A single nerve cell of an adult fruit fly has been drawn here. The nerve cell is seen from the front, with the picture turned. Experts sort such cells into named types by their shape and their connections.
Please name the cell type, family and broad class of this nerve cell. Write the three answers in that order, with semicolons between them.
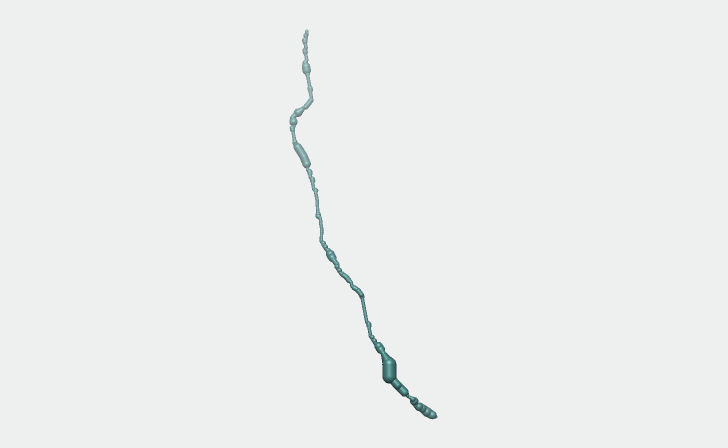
R8p; class visual; photoreceptor or other optic-lobe sensory neuron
